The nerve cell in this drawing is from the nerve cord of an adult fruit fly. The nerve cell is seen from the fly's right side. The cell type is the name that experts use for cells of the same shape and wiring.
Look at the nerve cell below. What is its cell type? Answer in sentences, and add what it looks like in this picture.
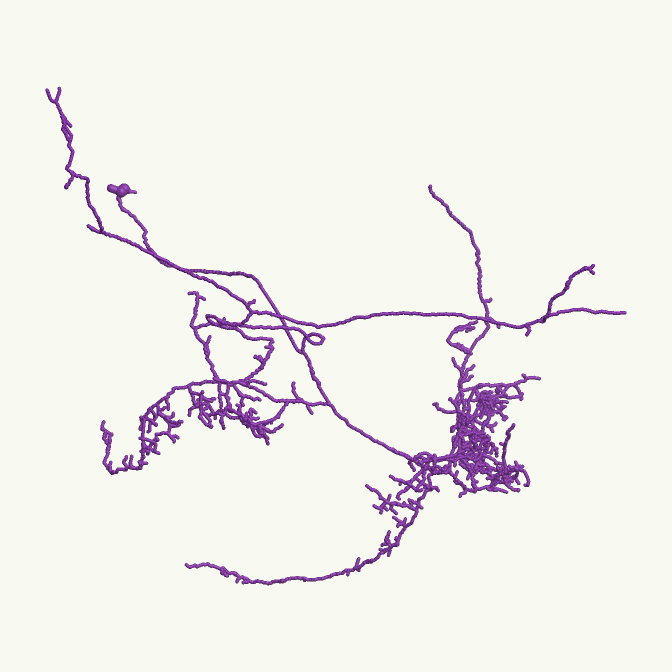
Its cell type is IN23B062. Its broad class is nerve-cord intrinsic neuron. As drawn here it is about as wide as it is tall.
